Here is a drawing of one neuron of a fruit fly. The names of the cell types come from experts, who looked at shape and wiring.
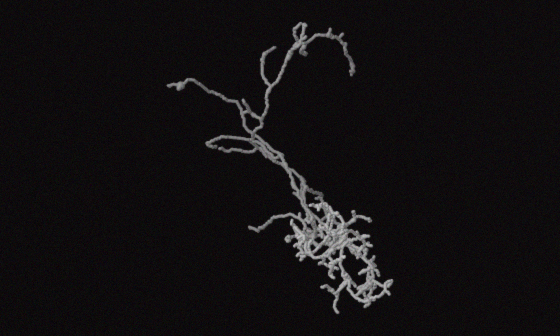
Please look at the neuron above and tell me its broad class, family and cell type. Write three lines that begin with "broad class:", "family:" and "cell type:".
broad class: central-brain intrinsic neuron
family: hemilineage SLPad1_anterior
cell type: CB3255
